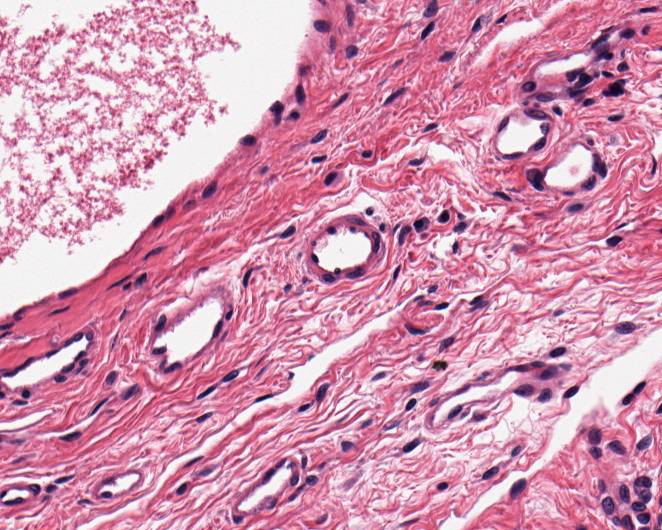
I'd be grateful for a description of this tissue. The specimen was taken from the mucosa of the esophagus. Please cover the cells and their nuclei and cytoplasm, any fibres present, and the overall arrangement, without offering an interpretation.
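Lining first: the edge of the large space carries a thin layer of flattened cells with elongated nuclei. Fibres next: wavy pink collagen fibres run diagonally from lower left toward upper right. Vessels: the small ones have mostly clear lumens, with little or no blood. Cells between the vessels: the fibrous tissue holds sparse, dark, spindle-shaped nuclei.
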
